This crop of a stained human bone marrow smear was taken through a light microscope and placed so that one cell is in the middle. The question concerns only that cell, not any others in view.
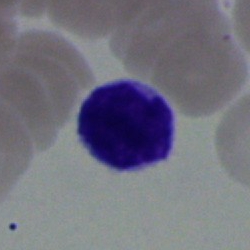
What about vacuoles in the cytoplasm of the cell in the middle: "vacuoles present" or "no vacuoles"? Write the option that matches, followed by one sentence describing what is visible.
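No vacuoles. No vacuoles are visible in the cell.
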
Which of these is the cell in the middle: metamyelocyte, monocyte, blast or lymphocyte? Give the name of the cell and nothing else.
lymphocyte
